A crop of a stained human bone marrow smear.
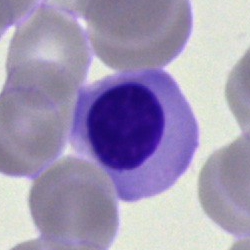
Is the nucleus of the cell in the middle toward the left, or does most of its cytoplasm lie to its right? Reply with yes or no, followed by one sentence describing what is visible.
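Yes. The nucleus sits off-centre toward the left side of the cell.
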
